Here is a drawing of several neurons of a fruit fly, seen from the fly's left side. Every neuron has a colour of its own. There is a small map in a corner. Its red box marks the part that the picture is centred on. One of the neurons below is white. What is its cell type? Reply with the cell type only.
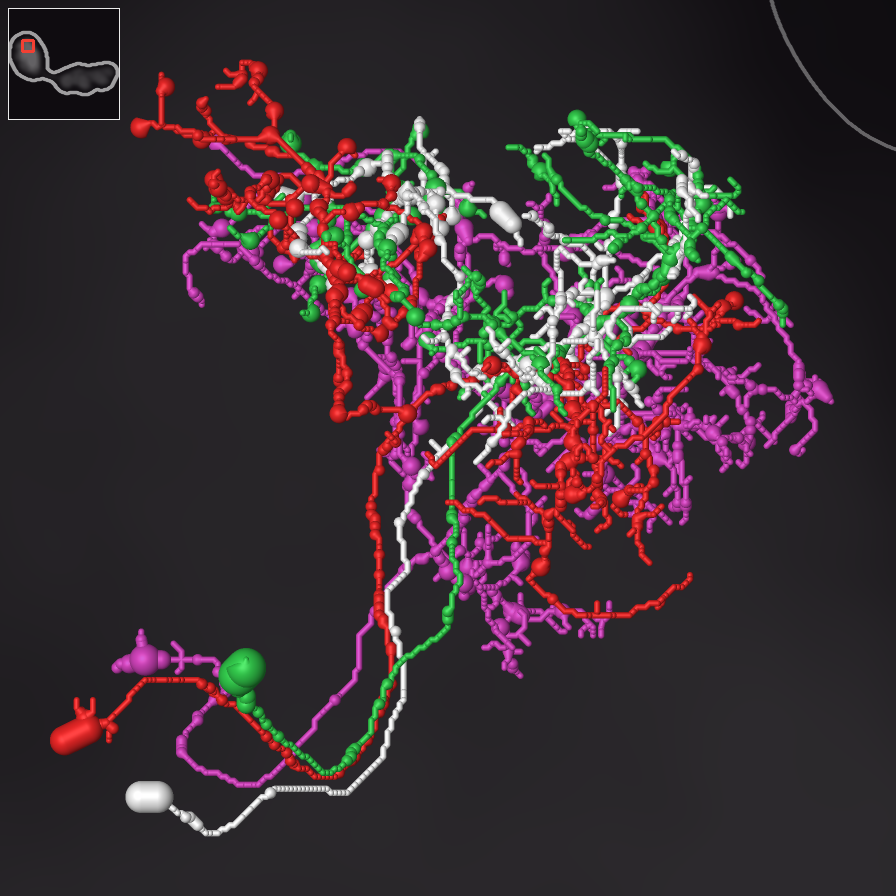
CB2679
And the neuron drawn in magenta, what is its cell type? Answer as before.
CB1771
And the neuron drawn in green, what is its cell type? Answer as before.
LHAV2k1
